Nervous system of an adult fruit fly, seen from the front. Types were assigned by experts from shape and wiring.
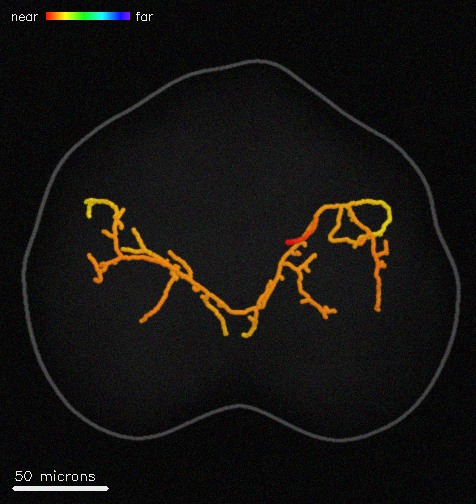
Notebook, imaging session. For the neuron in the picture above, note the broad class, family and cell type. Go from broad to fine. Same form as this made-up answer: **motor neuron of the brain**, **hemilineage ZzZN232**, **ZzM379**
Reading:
**descending neuron**, **DNge**, **DNge022**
